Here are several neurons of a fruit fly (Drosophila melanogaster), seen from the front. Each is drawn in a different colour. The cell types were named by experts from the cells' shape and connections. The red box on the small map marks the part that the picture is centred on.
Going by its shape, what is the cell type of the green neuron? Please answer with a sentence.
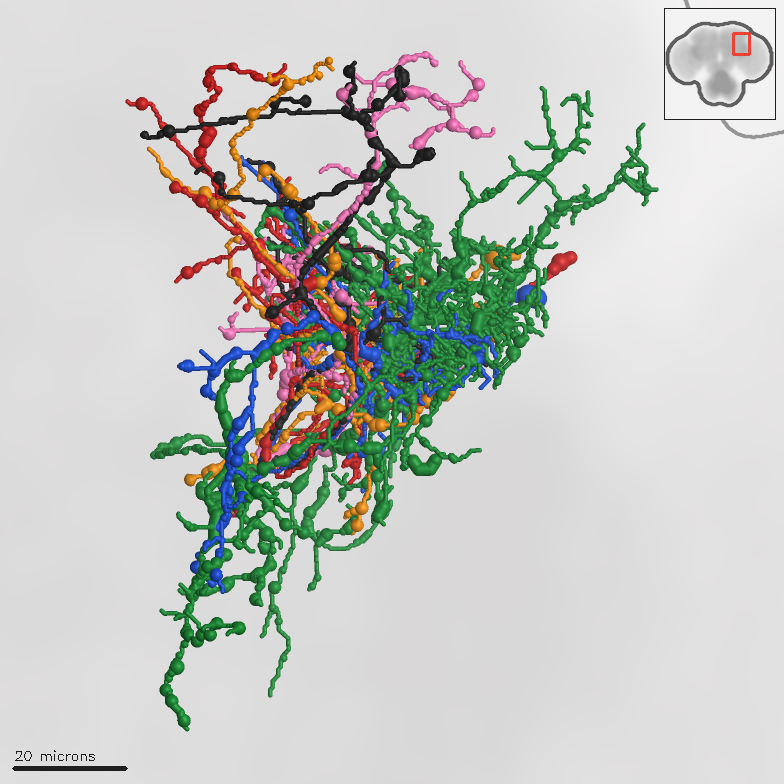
The cell type is LHPV2g1.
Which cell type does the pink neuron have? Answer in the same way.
The cell type is LHPV2c5.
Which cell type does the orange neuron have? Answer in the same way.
The cell type is LHPV2c2.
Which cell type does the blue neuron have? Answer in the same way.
The cell type is LHPV2e1_a.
